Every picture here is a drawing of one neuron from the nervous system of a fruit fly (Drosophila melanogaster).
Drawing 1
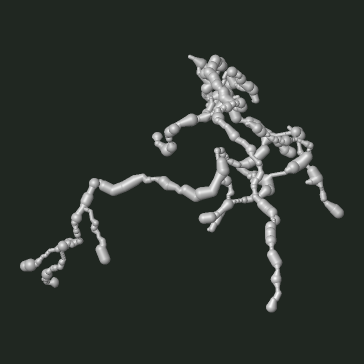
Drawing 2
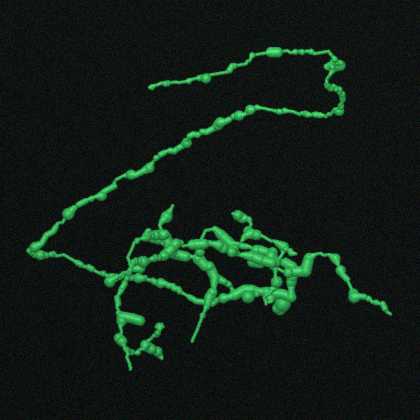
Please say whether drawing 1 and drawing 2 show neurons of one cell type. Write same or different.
same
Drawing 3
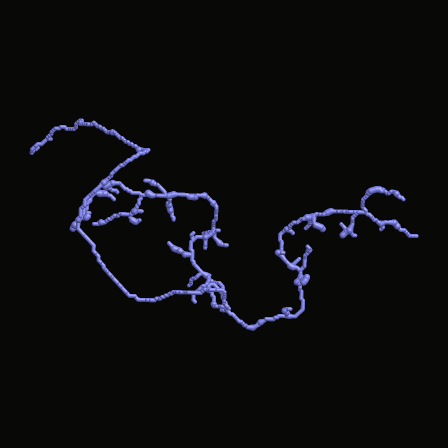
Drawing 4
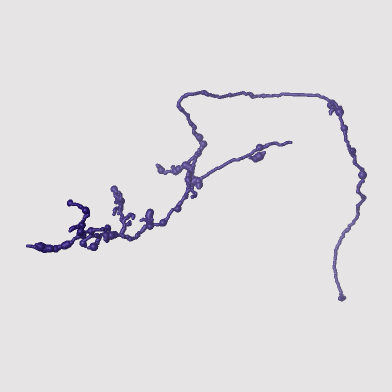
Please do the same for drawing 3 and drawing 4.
different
